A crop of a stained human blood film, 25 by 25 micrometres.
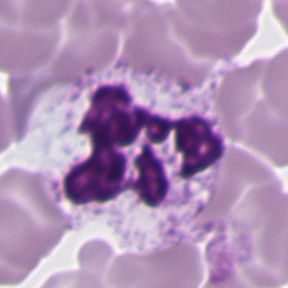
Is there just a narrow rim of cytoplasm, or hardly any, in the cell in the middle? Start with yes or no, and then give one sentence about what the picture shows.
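No. The cytoplasm is plentiful and very pale.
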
